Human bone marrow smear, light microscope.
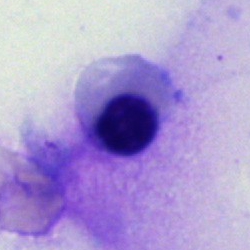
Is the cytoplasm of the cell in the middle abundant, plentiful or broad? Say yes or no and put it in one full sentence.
Yes, its nucleus is set within plentiful cytoplasm.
